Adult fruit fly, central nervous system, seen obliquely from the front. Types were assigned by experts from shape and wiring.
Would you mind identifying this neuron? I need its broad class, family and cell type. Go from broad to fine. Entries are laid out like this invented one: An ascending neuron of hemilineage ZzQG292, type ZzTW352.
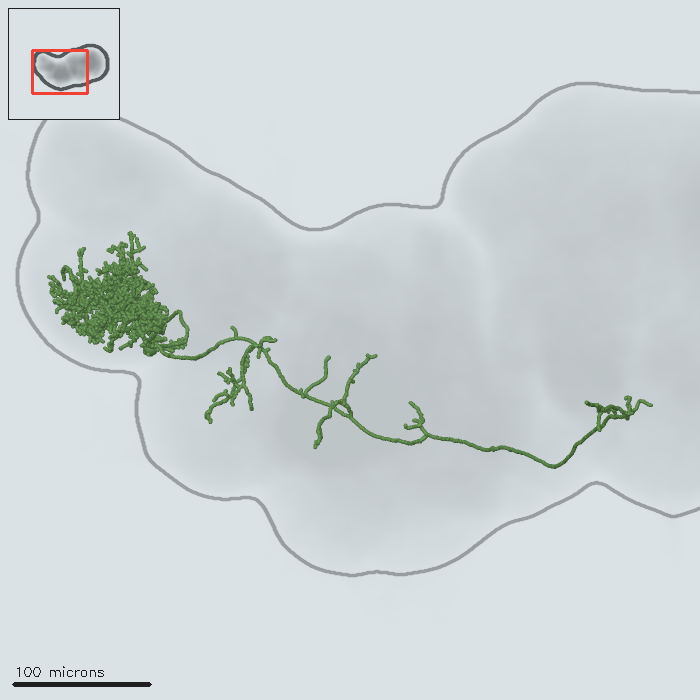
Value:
An ascending neuron of hemilineage 14A, type AN14A003.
